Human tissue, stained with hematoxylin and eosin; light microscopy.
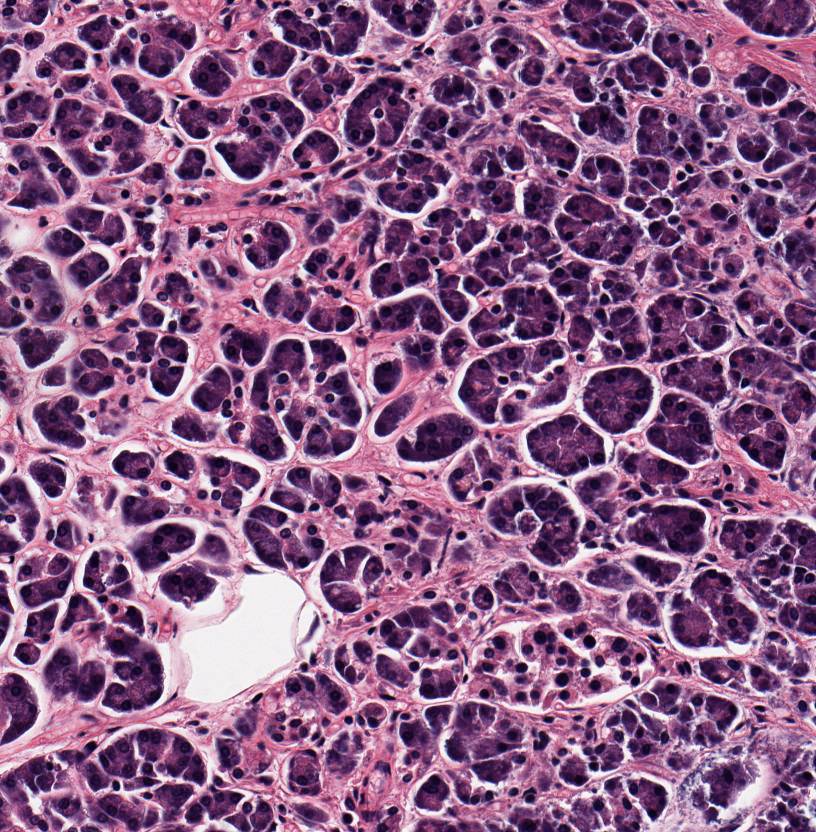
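Pancreas: see how small rounded clusters of closely packed cells fill the whole field, with thin pink strands between them. Notice the deep purple, granular cytoplasm of these cells and their small, round, dark nuclei. Narrow white clefts separate many of the clusters from the surrounding stroma.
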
